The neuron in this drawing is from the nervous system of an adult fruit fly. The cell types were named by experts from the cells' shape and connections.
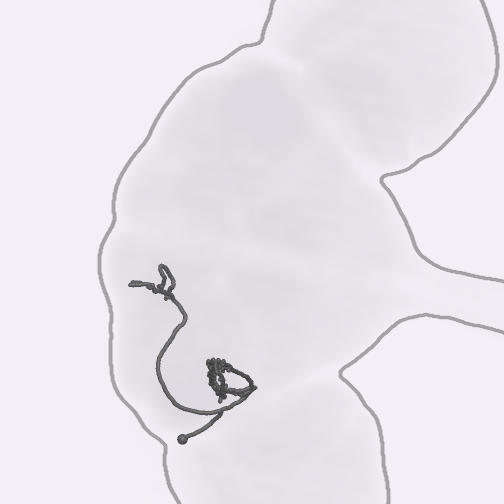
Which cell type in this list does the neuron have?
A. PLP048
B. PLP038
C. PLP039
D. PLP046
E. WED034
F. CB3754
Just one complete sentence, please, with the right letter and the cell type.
The cell type matching the neuron is PLP048, which option A provides.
